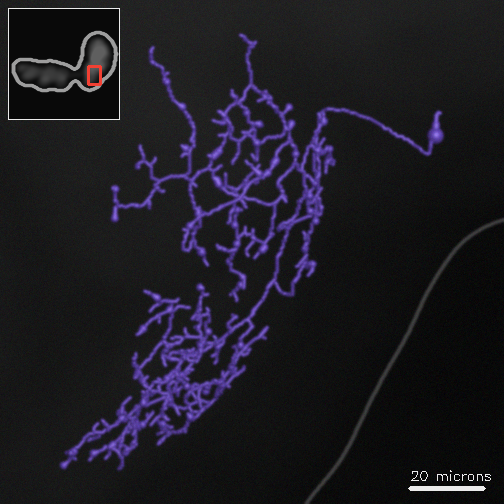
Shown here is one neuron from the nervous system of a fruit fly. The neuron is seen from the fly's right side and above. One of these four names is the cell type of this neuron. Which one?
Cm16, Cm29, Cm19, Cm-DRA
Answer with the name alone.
Cm19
